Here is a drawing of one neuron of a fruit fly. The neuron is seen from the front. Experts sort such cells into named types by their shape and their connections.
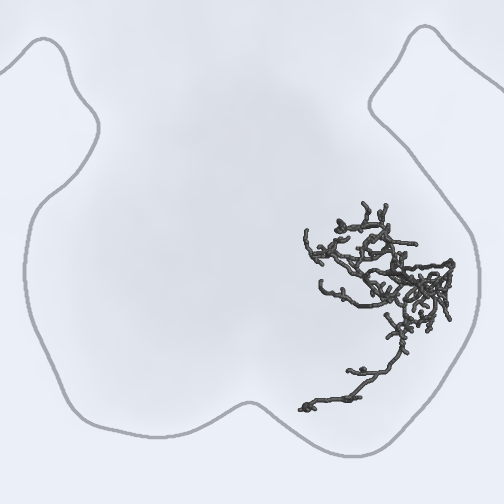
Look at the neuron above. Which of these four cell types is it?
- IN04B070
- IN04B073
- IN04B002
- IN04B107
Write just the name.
IN04B070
